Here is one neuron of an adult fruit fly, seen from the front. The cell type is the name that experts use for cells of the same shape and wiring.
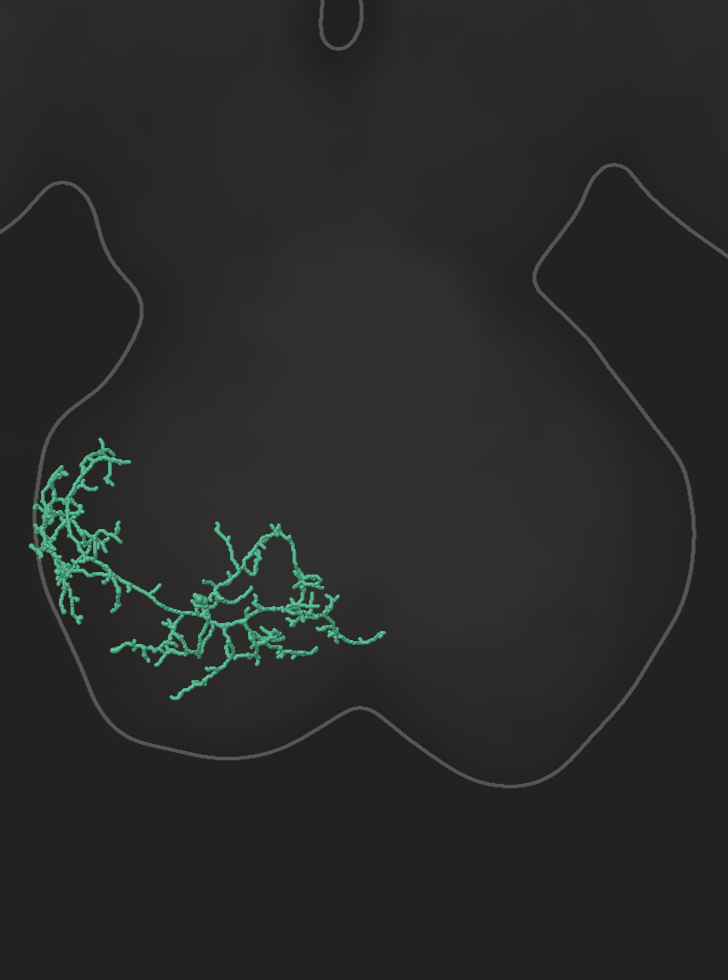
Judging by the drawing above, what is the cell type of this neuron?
IN13A060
